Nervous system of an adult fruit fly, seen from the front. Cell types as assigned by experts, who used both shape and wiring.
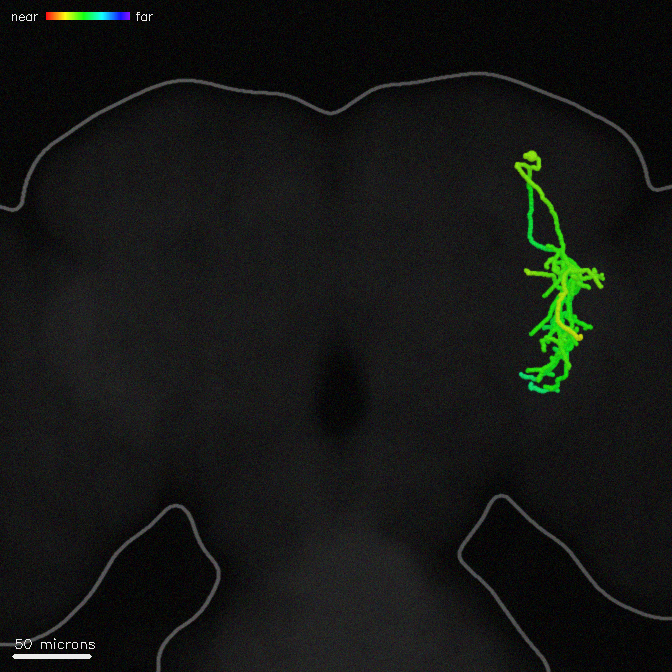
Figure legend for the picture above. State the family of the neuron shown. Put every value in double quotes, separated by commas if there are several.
"hemilineage VLPd&p1_dorsal"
